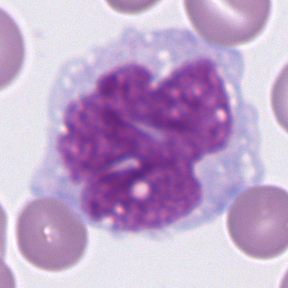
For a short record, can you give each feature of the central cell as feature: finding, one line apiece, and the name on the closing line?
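Nucleus: one folded, deeply indented mass, not separate lobes on thin strands
Chromatin: fine and lacy, not gathered into coarse dense clumps
Cytoplasm: a broad pale grey-blue rim around the nucleus
Vacuoles: small and clear, scattered through the cytoplasm
Name: monocyte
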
